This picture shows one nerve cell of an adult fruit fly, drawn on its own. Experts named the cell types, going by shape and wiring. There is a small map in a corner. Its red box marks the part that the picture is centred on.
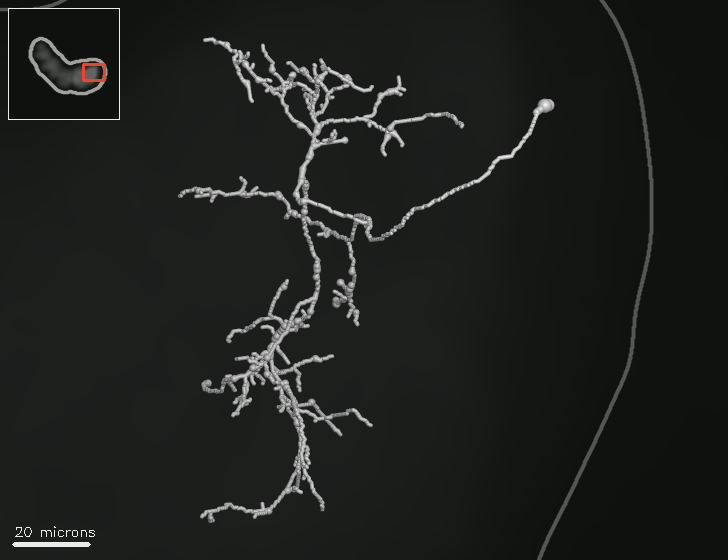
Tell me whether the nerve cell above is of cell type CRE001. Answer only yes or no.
yes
